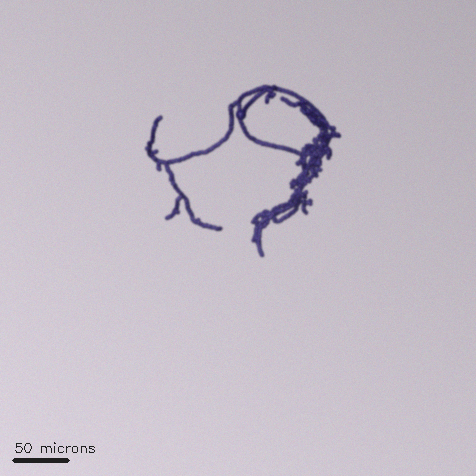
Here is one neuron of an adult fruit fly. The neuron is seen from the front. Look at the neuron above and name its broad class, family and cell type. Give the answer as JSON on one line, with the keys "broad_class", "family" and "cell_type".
{"broad_class": "central-brain intrinsic neuron", "family": "hemilineage SMPad1", "cell_type": "SIP141m"}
